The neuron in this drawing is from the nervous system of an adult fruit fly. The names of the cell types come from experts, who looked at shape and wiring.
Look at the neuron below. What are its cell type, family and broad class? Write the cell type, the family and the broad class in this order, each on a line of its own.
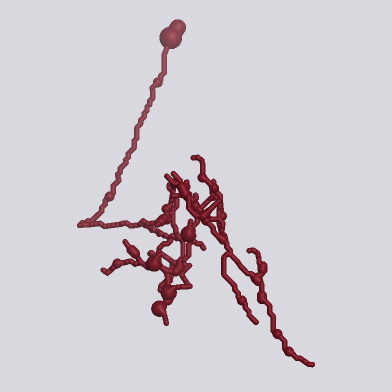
Cm4
Cm
optic-lobe intrinsic neuron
